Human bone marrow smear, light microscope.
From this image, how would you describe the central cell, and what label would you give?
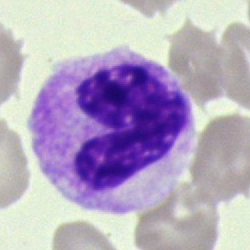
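The nucleus is deeply indented, and its notch opens towards the left. Its chromatin is dark purple and coarsely clumped. Plentiful, pale lilac cytoplasm surrounds the nucleus and holds fine, faint violet-pink granules. This is a band neutrophil.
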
